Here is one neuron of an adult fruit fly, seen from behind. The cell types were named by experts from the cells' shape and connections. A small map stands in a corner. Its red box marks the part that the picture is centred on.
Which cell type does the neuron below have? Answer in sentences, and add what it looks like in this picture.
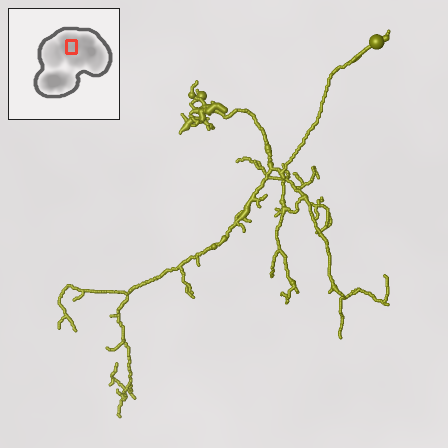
Its cell type is IbSpsP. This is a central-brain intrinsic neuron. The cell body is at the upper right of the picture. The picture shows dozens of branch ends.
